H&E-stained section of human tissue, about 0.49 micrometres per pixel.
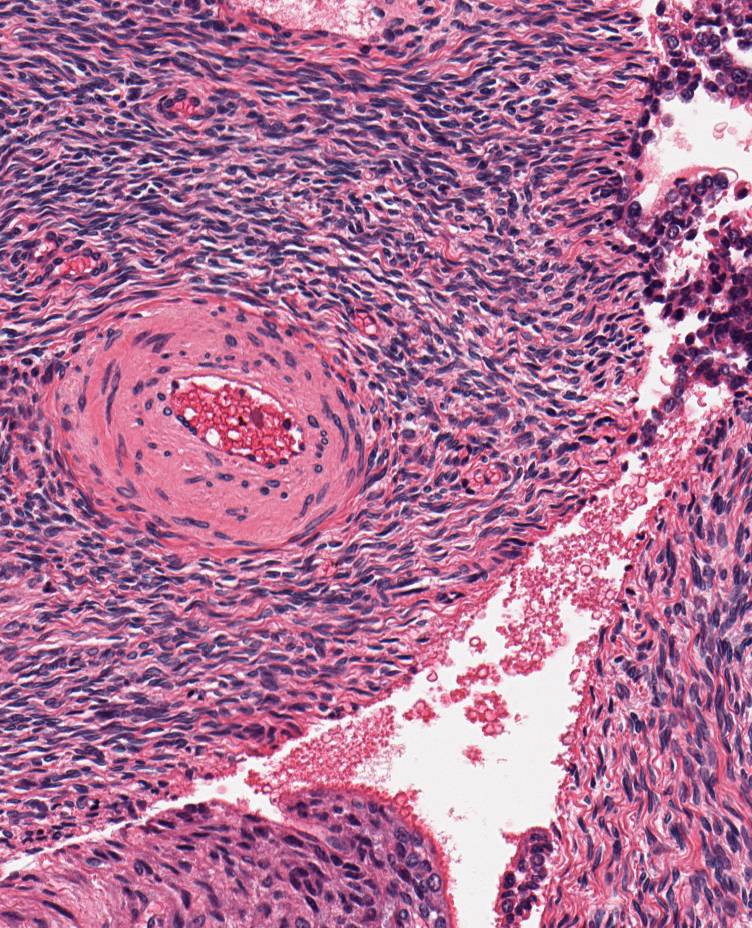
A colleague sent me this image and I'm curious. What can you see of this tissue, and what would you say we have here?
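Densely cellular stroma of crowded spindle cells fills most of the field. These cells have dark, elongated nuclei and scant cytoplasm, and they run in wavy streams that curve around the large vessel on the left. At the upper left, a few small thin-walled vessels holding red blood cells lie in the stroma. This tissue is ovary.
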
